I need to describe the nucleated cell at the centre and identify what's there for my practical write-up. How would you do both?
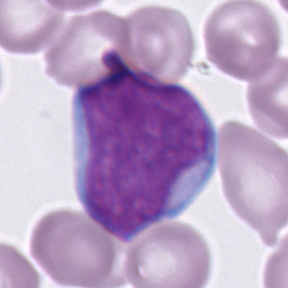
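Outline irregular and angular, not round. Small knob-like projection from top edge. Single unlobed nucleus following the angular cell shape. Chromatin finely stippled, lacy, evenly spread. Name: myeloblast.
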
